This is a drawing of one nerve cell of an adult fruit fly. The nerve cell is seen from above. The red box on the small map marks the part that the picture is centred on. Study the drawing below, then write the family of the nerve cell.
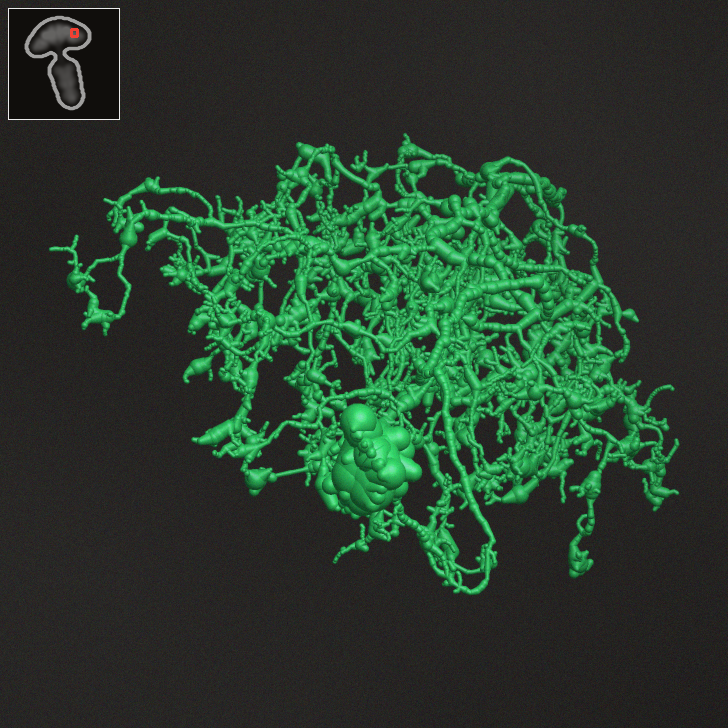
Pm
